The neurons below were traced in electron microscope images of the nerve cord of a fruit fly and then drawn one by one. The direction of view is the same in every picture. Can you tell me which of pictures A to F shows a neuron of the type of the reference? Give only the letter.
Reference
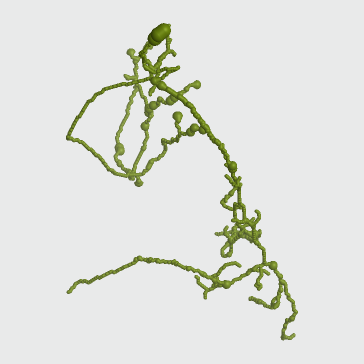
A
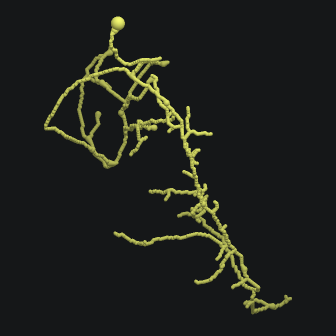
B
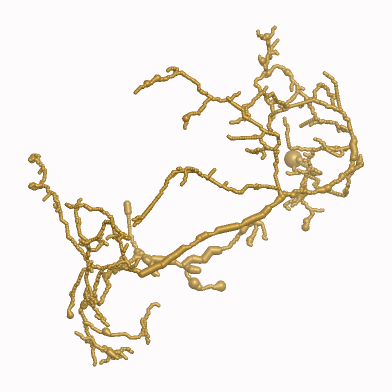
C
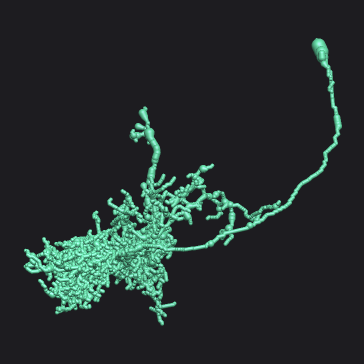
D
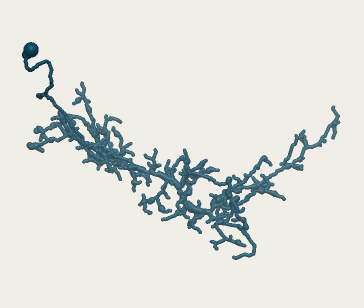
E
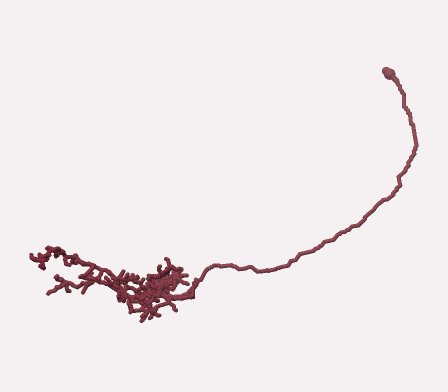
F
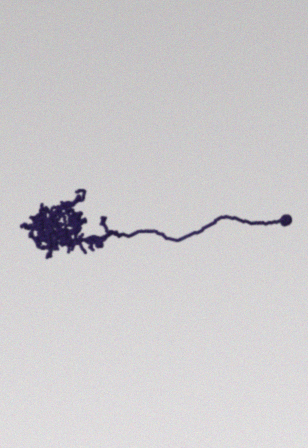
A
